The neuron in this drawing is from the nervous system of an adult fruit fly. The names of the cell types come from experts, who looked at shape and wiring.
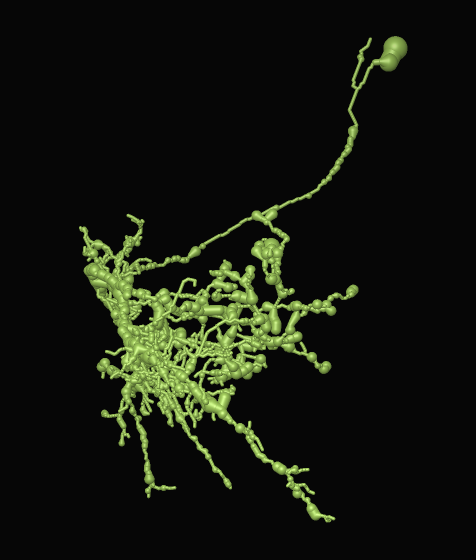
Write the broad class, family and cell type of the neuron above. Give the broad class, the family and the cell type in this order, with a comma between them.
central-brain intrinsic neuron, LHAV, LHAV3q1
